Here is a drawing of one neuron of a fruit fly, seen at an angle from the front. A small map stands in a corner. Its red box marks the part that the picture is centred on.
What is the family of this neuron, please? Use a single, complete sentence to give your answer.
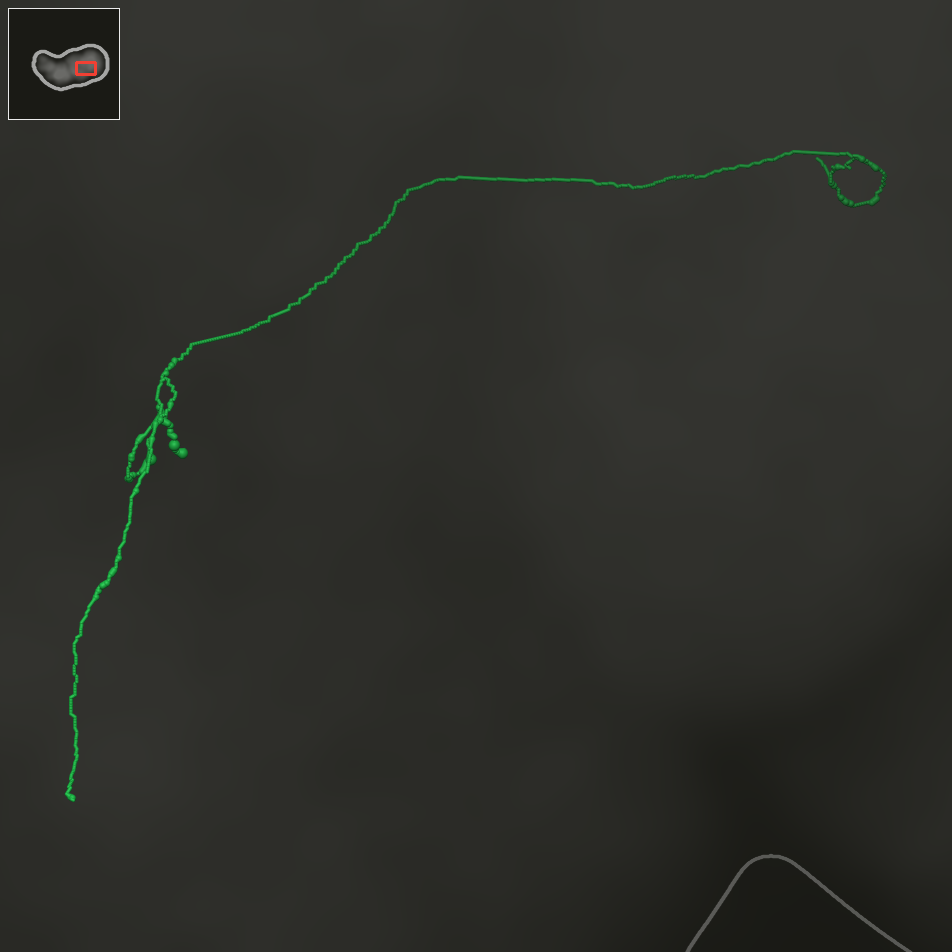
The neuron sits within family class olfactory.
